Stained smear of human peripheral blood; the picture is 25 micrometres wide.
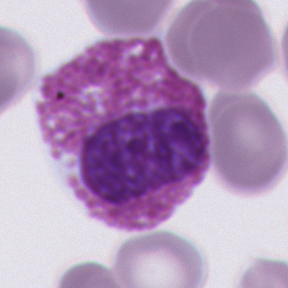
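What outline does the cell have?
Irregular and somewhat angular, with a finely bumpy edge.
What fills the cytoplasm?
Coarse purplish-pink granules, with small pale unstained spots among them; the plentiful cytoplasm lies mostly above and left of the nucleus.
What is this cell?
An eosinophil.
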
